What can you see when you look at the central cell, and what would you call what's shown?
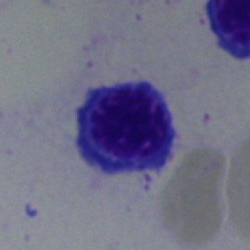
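Roughly round cell, slightly ragged edge. Narrow rim of cytoplasm around the nucleus. Cytoplasm deep blue. No clear vacuoles. Cell: erythroblast.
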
